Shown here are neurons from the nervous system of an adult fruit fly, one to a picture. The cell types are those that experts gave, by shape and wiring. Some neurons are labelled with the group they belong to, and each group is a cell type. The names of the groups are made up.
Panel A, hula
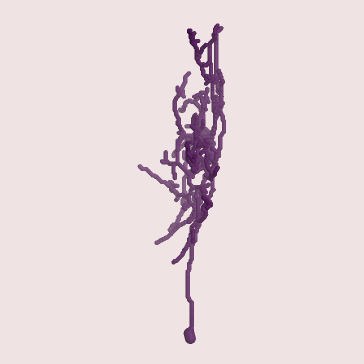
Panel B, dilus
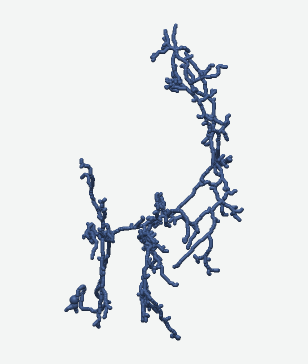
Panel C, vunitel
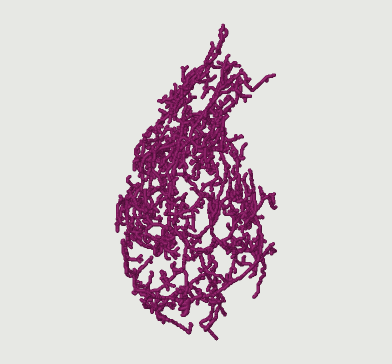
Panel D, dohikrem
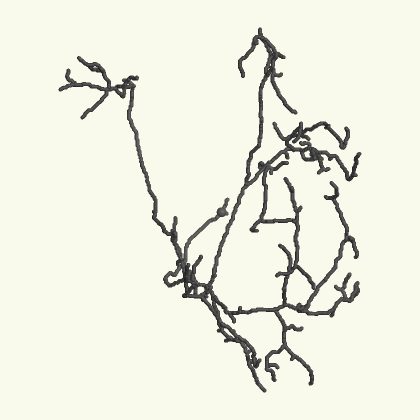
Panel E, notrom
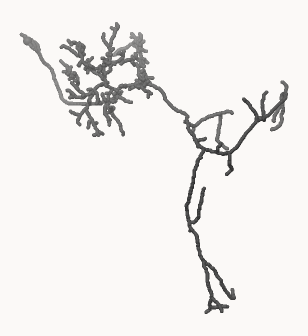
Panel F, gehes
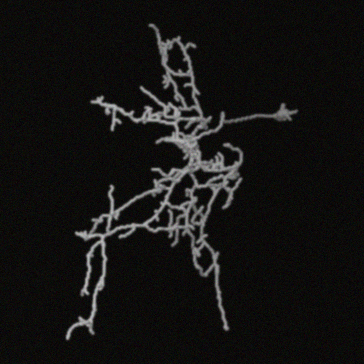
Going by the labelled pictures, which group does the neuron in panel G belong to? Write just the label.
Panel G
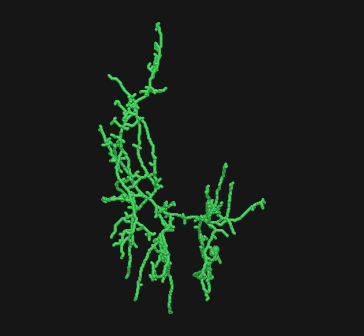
dilus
